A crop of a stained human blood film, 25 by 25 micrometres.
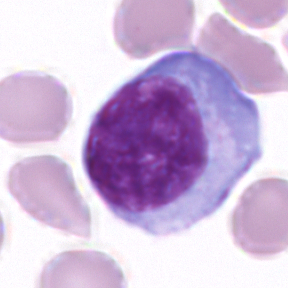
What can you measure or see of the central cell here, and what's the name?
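Pale blue cytoplasm surrounds a round to oval nucleus with no indentation or lobes. The nucleus measures about 12 by 10 micrometres and sits off-centre toward the left side of the cell. The rim of cytoplasm is wider on the right of the nucleus than on the left. This is a plasma cell.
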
